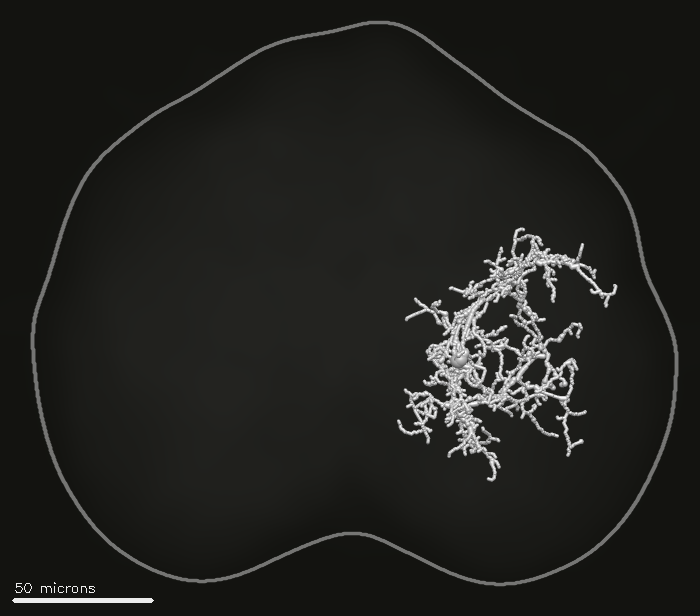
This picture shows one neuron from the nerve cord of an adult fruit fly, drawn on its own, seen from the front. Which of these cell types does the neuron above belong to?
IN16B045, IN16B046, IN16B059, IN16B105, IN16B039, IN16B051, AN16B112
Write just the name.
IN16B045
